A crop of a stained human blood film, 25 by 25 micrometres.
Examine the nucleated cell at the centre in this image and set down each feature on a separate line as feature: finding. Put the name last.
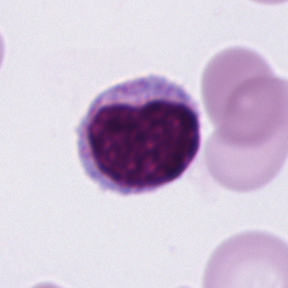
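Nucleus shape: bean-like, with a shallow notch in its upper edge
Nucleus position: toward the bottom of the cell, with the widest band of cytoplasm above
Chromatin: dark purple and coarsely clumped, with small paler patches between the clumps
Cytoplasm: a narrow pale blue-lilac rim around the nucleus
Cell size: about 11 micrometres across
Nucleus size: about 10 by 8 micrometres
Nuclear share: about 70% of the cell's area
Name: large granular lymphocyte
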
